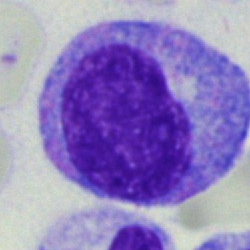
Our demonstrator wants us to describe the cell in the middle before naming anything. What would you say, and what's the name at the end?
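Looking at the nucleus first, it sits off-centre, pushed toward the left, with a shallow indentation on its right side. Beside that indentation I see a pale clear zone in the cytoplasm. The cytoplasm holds fine pinkish-purple granules. So this is a promyelocyte.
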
